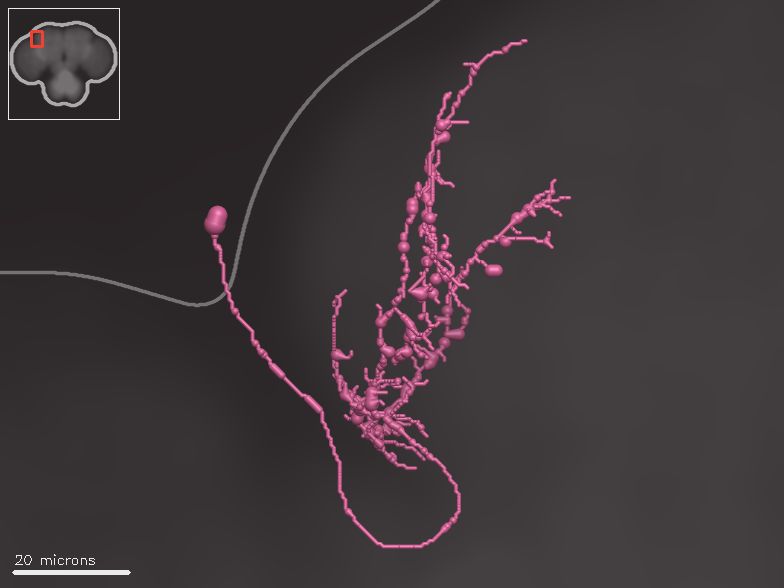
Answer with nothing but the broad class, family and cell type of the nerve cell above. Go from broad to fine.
central-brain intrinsic neuron; hemilineage LHl4_dorsal; CB3729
